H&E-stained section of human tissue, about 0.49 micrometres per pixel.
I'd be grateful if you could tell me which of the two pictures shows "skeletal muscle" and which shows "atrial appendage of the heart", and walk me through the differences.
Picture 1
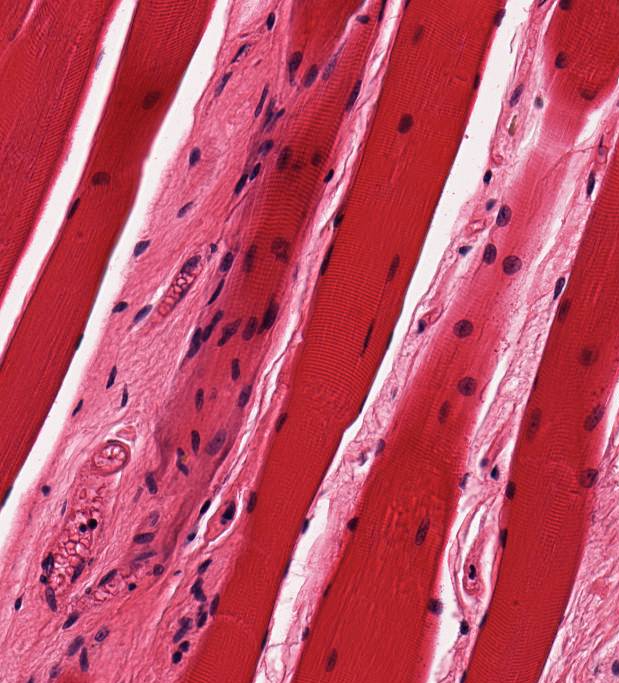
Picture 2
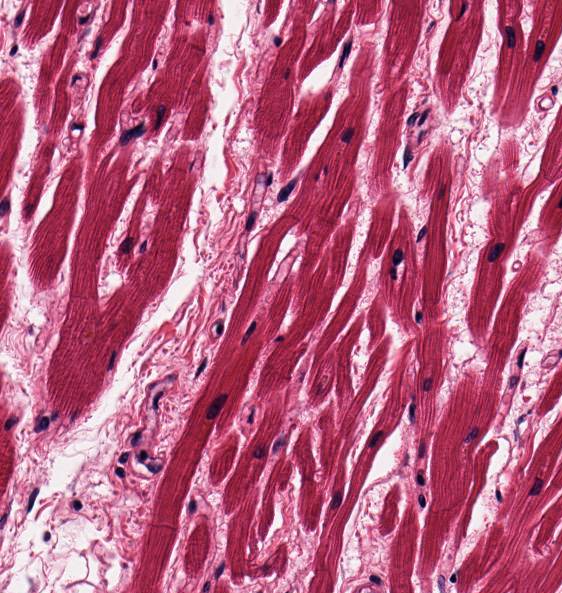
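Skeletal muscle is picture 1; atrial appendage of the heart is picture 2. Check branching first: picture 1 has unbranched, straight-sided cylinders running parallel and steeply diagonal from upper right to lower left, while the fibres of picture 2 branch and join their neighbours. Check for intercalated discs: none are visible in picture 1. Check the nuclei: in picture 1 they are flattened and sit at the fibre edges, not centrally. Check the staining: picture 1 shows deep red fibres alternating with paler pink bands of connective tissue, and picture 2 shows deep pink-red fibre cytoplasm. Check the tissue between fibres: in picture 2 it is pale and loose, with wispy fibres and scattered small nuclei, widest in the left half.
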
